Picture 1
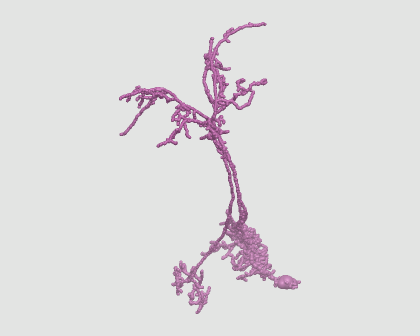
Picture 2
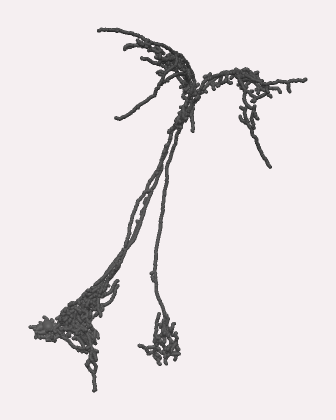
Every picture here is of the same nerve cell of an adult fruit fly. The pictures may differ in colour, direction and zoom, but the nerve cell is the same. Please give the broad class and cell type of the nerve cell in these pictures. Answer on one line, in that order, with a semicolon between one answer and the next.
central-brain intrinsic neuron; FLA020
